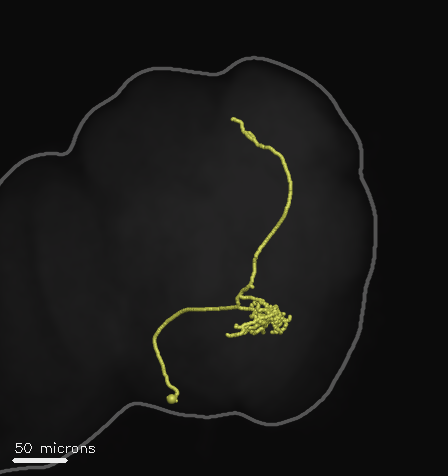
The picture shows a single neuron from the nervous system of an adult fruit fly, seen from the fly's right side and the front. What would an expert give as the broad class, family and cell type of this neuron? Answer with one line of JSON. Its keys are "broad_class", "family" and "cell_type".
{"broad_class": "central-brain intrinsic neuron", "family": "hemilineage LB5", "cell_type": "PRW005"}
